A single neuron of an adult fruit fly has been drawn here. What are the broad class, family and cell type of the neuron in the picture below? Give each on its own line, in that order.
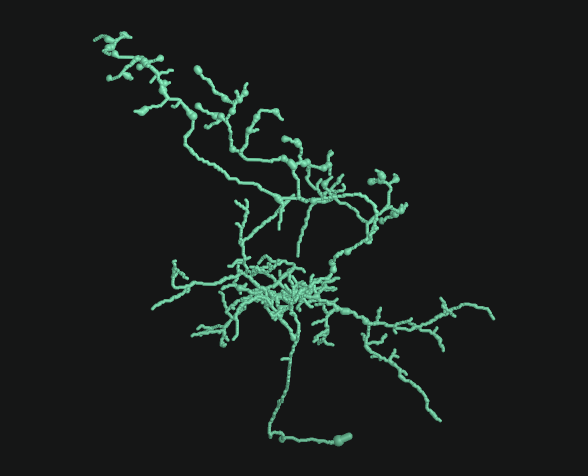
central-brain intrinsic neuron
hemilineage DL1_ventral
CL290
